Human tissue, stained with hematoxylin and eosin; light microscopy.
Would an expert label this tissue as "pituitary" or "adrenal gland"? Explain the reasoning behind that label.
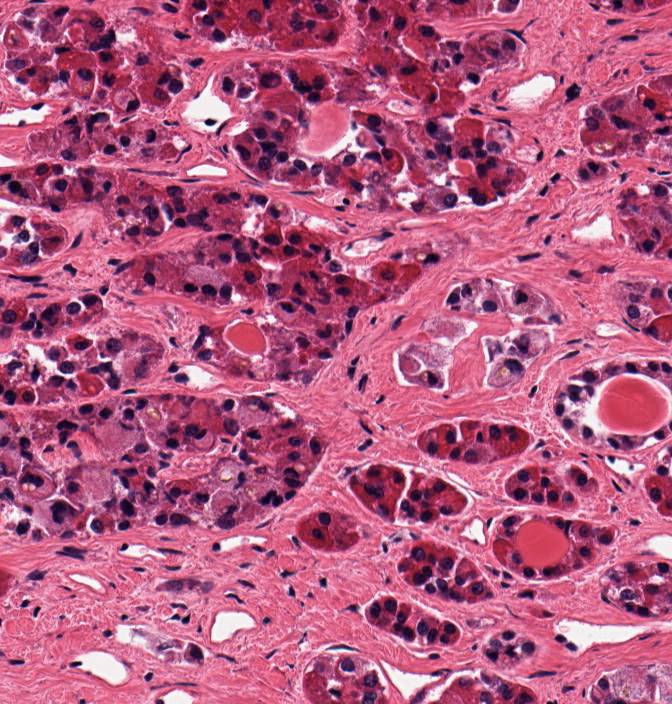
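Pituitary. Its cells lie in nests and cords separated by fibrous bands: large confluent masses at upper left, smaller separate nests at lower right. Nest nuclei are small, round and dark. Several nests hold round, homogeneous pink globules, the largest near the right edge at mid-height.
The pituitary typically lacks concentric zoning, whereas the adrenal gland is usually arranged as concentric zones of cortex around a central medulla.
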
